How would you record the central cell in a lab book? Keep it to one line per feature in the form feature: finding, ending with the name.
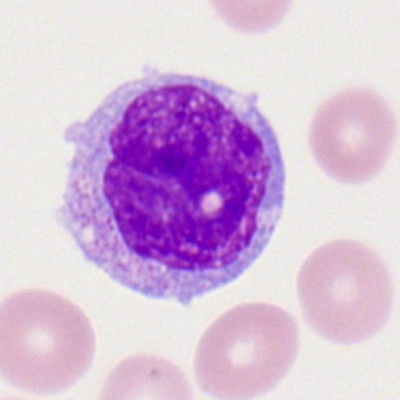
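Shape: roughly round overall.
Nucleus: large and irregular, a fold or crease running across it.
Cytoplasm: a moderately wide, pale grey-blue rim around the nucleus.
Granules: fine, pinkish-lilac, scattered through the cytoplasm.
Cell: monocyte.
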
